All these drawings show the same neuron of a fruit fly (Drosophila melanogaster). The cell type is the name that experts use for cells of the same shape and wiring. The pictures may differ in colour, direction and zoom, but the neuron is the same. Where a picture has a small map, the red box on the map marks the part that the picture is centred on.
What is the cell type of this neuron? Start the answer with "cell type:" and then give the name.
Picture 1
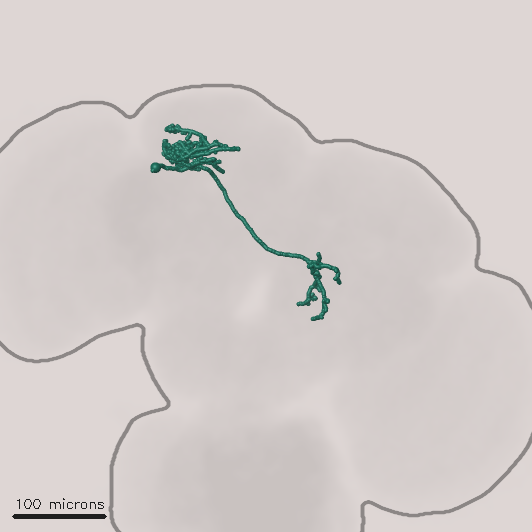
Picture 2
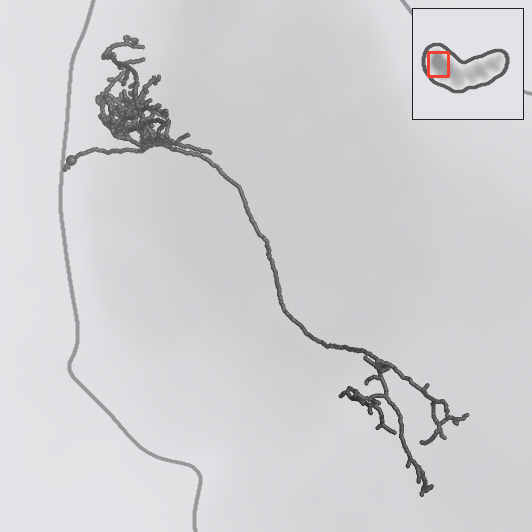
cell type: AOTU001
